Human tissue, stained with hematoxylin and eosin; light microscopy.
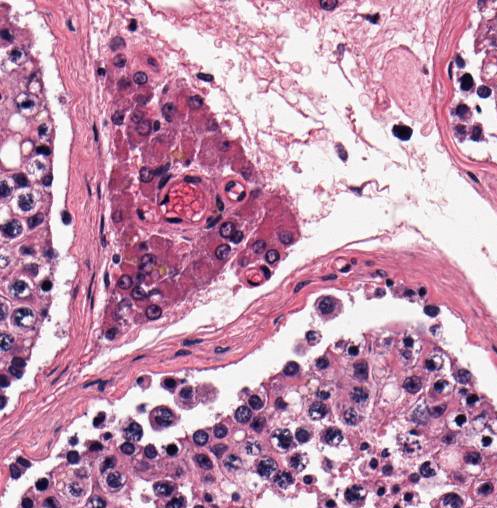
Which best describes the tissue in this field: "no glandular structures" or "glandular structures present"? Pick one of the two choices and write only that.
Glandular structures present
